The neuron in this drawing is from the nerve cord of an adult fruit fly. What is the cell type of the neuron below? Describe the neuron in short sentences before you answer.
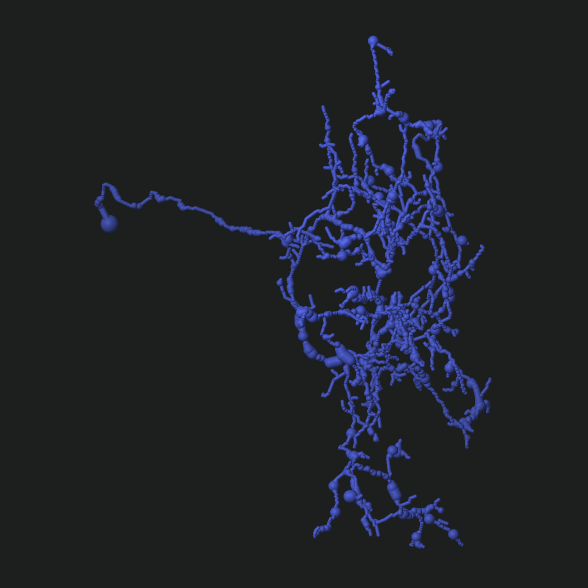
In this view it is taller than it is wide. It is a nerve-cord intrinsic neuron. Its cell type is IN05B085.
